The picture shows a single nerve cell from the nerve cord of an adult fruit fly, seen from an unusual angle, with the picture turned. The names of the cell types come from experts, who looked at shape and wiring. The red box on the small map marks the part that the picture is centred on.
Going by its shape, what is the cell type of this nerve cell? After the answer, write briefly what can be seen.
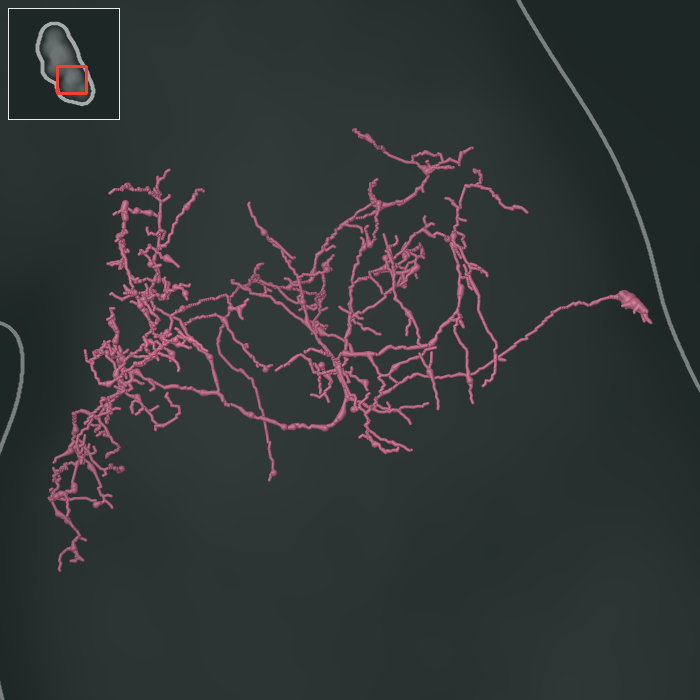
Its cell type is INXXX340. This is a nerve-cord intrinsic neuron. The picture shows more than a hundred branch ends. As drawn here it is wider than it is tall.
